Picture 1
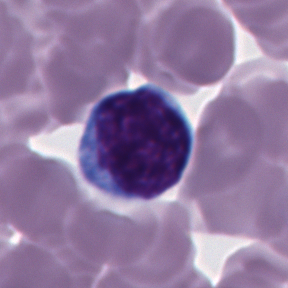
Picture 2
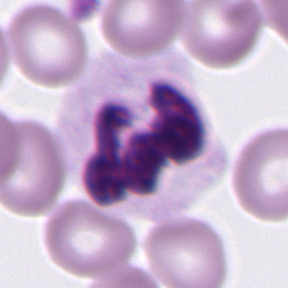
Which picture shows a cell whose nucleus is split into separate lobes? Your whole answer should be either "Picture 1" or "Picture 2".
Picture 2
